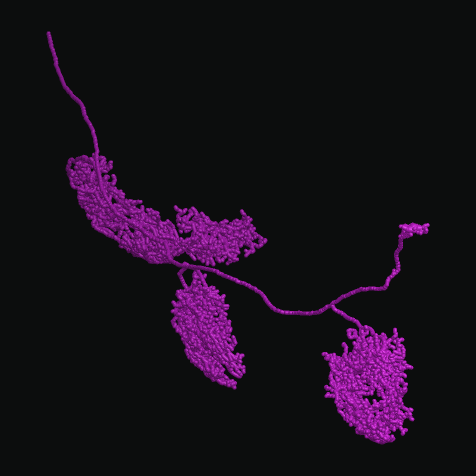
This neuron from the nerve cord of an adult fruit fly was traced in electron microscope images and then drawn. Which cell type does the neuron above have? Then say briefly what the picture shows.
It is of cell type AN05B009. This is an ascending neuron. Dozens of branch ends can be seen. In this view it is about as wide as it is tall.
